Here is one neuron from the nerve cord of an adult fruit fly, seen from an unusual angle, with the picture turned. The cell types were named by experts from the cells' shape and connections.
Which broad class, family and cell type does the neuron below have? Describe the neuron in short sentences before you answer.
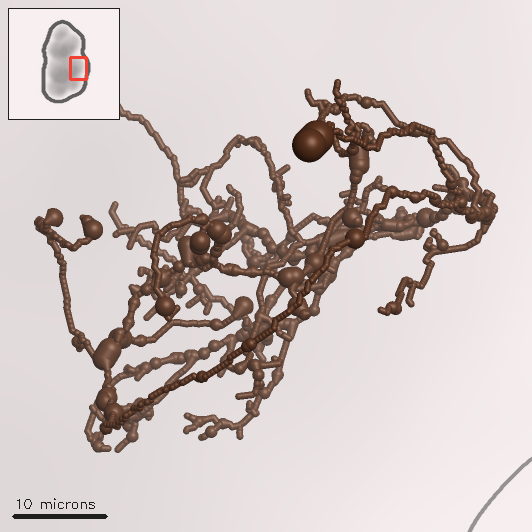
By the scale bar it is about 50 microns wide in this view. Dozens of branch ends can be seen. This is a nerve-cord intrinsic neuron. Its family is hemilineage 09A. It is of cell type IN09A084.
